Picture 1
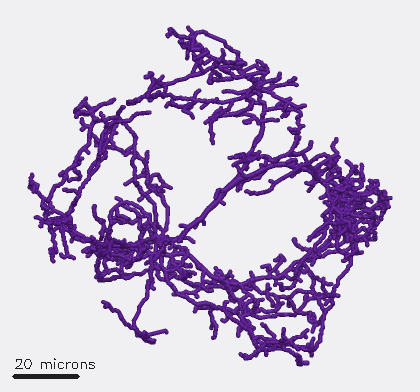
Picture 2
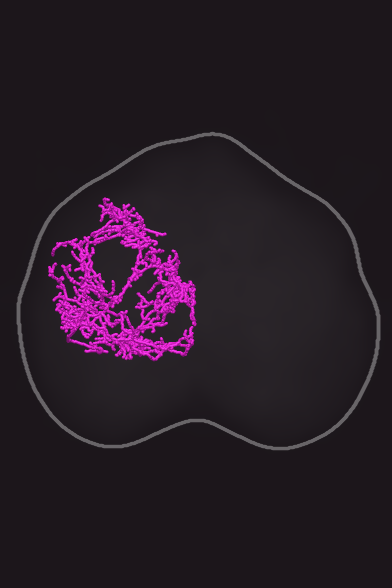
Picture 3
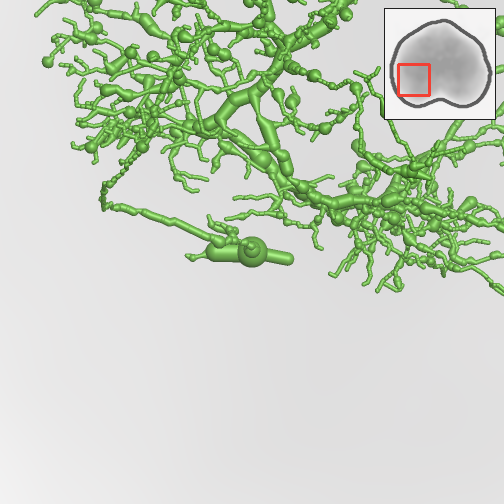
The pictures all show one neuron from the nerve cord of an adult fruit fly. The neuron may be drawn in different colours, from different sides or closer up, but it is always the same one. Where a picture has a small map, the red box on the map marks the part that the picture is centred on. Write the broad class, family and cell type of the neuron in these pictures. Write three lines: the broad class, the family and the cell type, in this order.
nerve-cord intrinsic neuron
hemilineage 16B
IN16B024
